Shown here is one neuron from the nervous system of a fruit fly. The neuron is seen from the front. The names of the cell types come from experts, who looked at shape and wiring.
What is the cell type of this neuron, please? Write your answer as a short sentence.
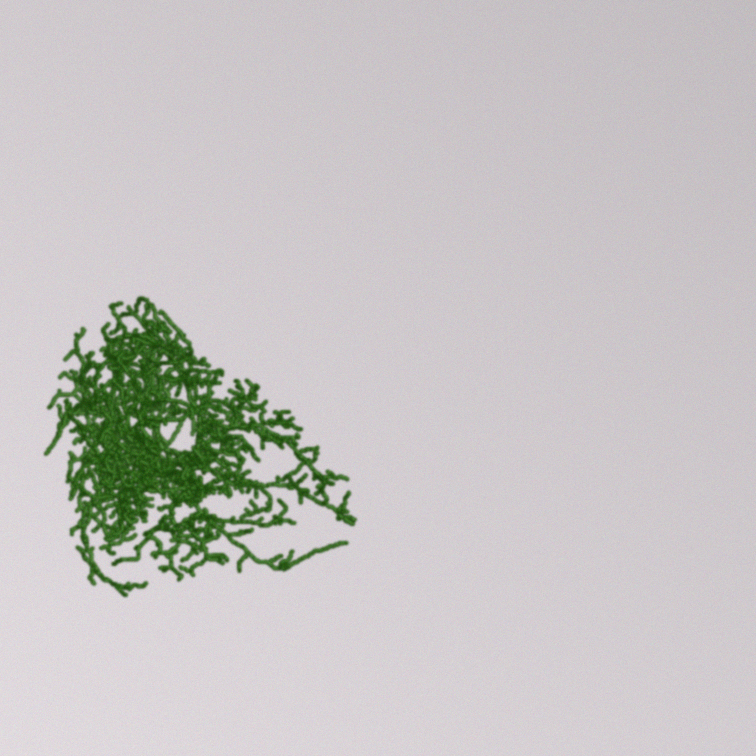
The cell type is IN03A004.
